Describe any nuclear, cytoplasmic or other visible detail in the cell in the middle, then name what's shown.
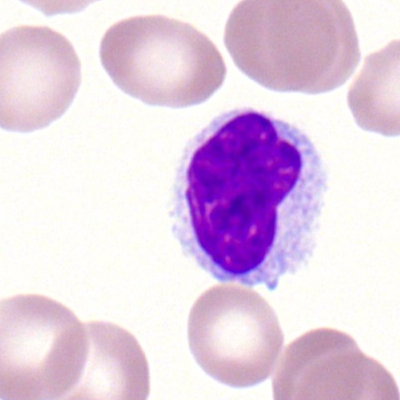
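Item one is the nuclear outline, which is irregular and has a notch on its right side. Item two, the nucleoli, yields nothing: none are visible. Item three is the rim of cytoplasm, wider on the right side of the nucleus than on the left. Item four is the texture of that cytoplasm, which is finely speckled. With all four checked, the cell is a lymphocyte.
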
